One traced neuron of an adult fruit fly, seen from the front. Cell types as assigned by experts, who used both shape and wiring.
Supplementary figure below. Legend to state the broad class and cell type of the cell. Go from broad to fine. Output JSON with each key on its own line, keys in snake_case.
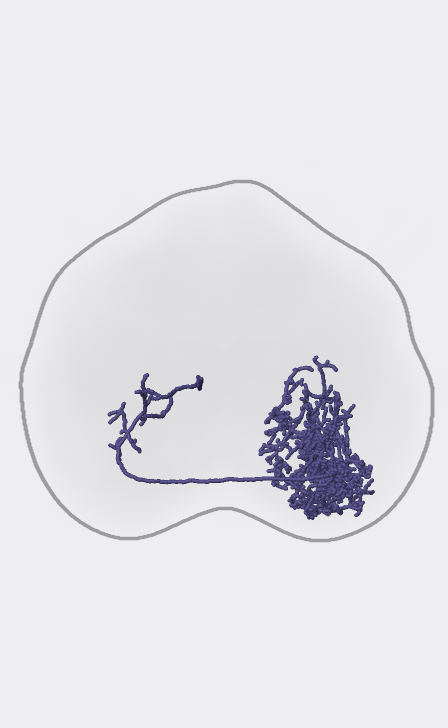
{
 "broad_class": "ascending neuron",
 "cell_type": "ANXXX145"
}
